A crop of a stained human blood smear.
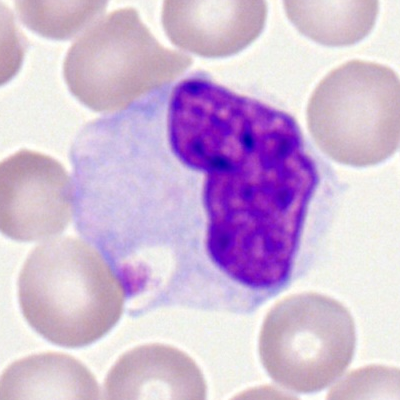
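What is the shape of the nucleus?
Irregular and folded, with notches along its left border.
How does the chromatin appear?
Dark purple and mottled, with darker clumps among lighter patches.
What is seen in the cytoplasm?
It is plentiful and extends widely to the left of the nucleus; near the lower left edge, a clear vacuole holds a small pink-purple clump.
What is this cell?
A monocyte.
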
